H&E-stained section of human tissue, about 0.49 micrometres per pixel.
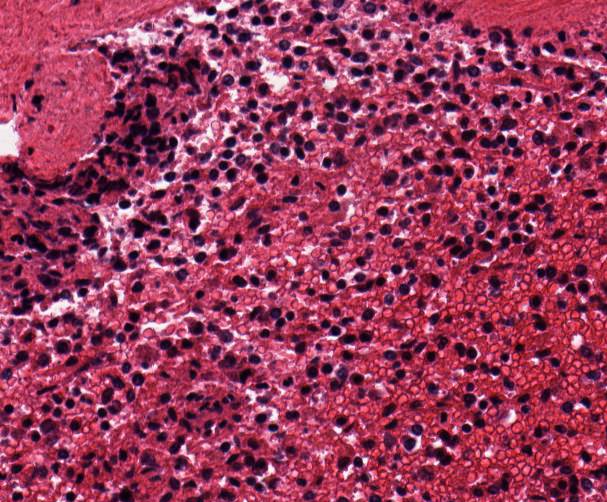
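Spleen: the field is a diffuse, densely crowded sheet of cells, with no glands, tubules or epithelial lining. Red blood cells, small pink rings packed closely, are most concentrated to the right and lower right. Small cells with round, dark purple nuclei and scant cytoplasm are scattered among them throughout. At the upper left edge lies a rounded, homogeneous pink fibrous structure with few nuclei.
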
